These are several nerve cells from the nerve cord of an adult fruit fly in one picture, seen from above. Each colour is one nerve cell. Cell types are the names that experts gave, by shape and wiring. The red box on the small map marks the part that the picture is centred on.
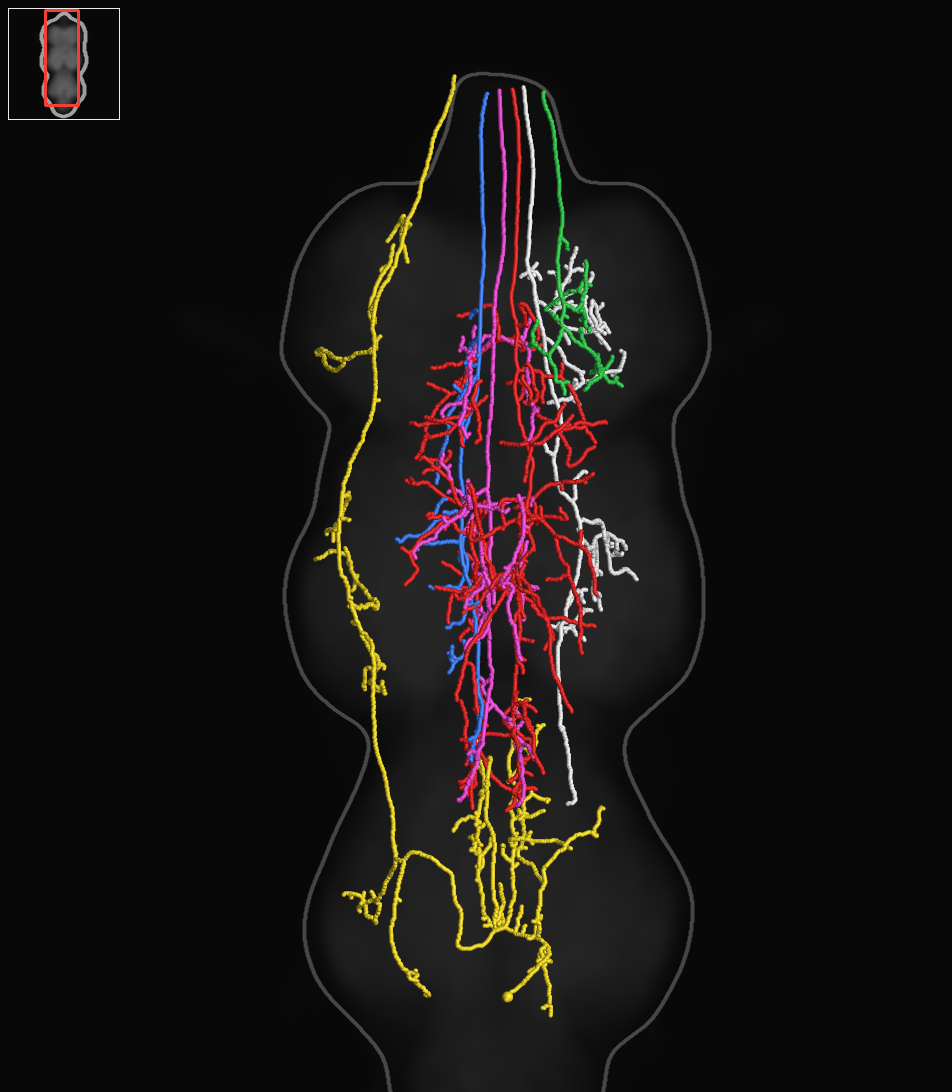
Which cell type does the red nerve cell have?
DNae009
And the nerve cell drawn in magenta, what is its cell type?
DNp63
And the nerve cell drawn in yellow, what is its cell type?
AN19B051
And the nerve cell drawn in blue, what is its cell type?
DNae004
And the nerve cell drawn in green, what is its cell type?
DNg89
